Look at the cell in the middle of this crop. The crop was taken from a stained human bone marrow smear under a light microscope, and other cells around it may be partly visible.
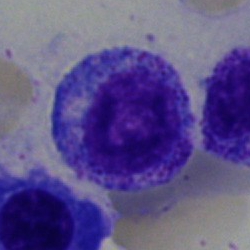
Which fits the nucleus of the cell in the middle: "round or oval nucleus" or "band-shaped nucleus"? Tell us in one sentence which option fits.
Compact and round or oval, the nucleus is not drawn out into a band.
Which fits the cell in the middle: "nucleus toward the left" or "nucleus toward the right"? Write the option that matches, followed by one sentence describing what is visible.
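Nucleus toward the right. The nucleus sits slightly off-centre towards the right, leaving a wider rim of cytoplasm on the left.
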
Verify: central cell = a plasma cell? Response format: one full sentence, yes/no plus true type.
No, what the centre of the crop shows is a promyelocyte, not a plasma cell.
